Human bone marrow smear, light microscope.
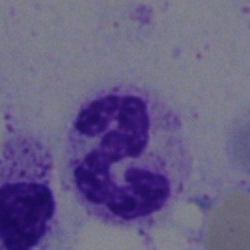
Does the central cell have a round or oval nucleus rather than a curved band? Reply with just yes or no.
No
